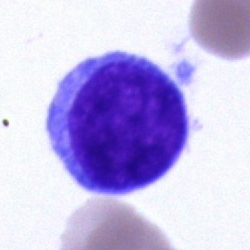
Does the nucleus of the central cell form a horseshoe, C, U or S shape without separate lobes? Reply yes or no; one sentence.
No, the nucleus is not a curved band but one compact round or oval mass.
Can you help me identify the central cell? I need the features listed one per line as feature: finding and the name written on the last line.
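Nucleus: sitting over toward the right side of the cell.
Chromatin: dark purple, a little mottled.
Cytoplasm: just a narrow blue crescent on the left side.
Name: a blast, then.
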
